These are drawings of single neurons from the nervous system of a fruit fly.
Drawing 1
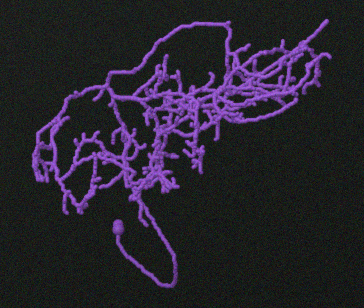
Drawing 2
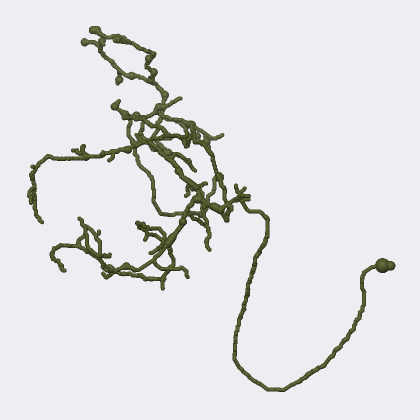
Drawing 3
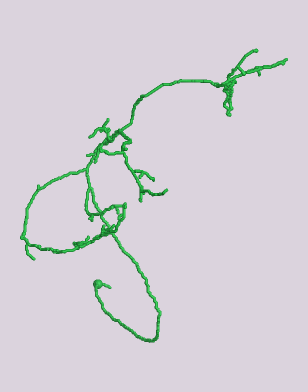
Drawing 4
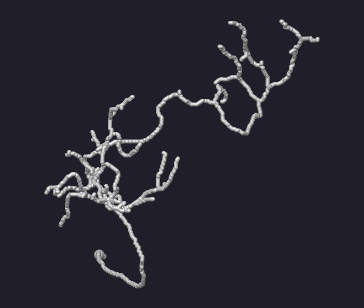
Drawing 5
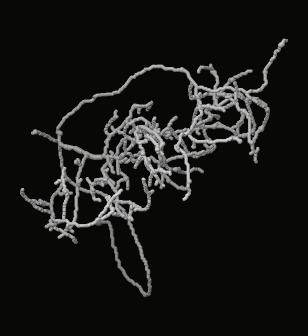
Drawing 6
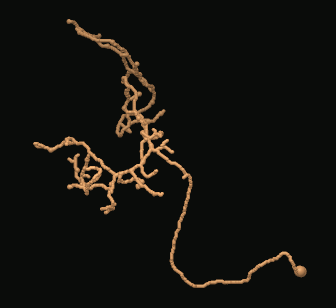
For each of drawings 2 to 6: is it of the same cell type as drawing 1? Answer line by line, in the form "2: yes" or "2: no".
2: no
3: no
4: no
5: yes
6: no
